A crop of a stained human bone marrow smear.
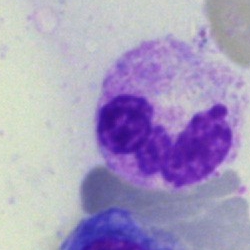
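Segmented neutrophil. Nucleus in the lower half of the cell; chromatin dark purple and coarsely clumped. Cytoplasmic band wider above the nucleus than below, filled with many fine pinkish-violet granules.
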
